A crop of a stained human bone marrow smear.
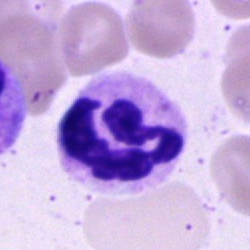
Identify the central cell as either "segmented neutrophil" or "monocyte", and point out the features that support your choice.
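Segmented neutrophil. Deciding point: the cytoplasm is abundant and pale lilac, not grey-blue.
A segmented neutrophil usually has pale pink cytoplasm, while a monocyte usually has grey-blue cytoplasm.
Also seen: round cell, smooth border; chromatin dense and dark purple throughout the nucleus. Cytoplasmic granules fine and faint only, none large or coarse.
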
